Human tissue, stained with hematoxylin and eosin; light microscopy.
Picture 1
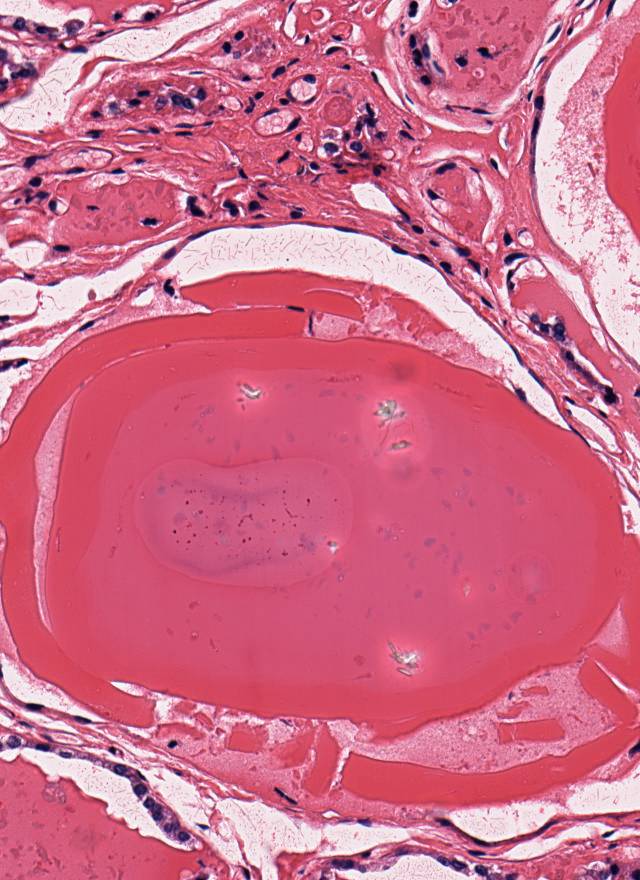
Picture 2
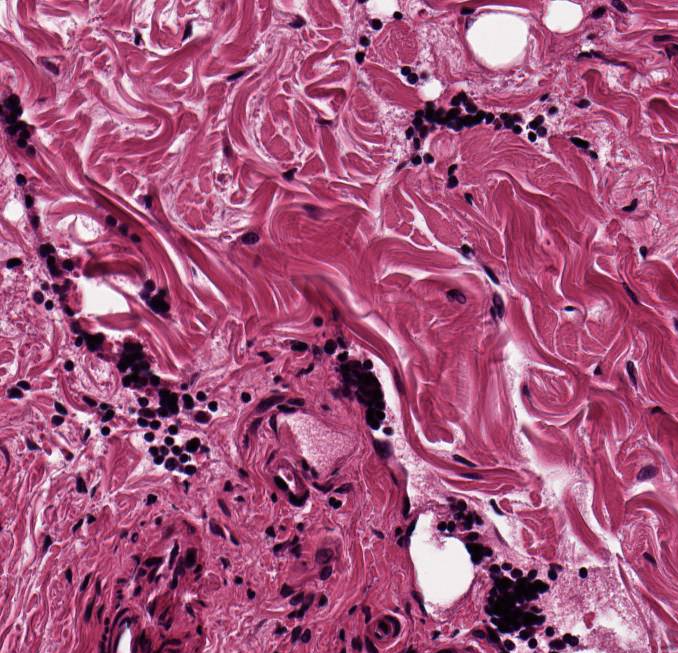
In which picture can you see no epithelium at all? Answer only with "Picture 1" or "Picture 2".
Picture 2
